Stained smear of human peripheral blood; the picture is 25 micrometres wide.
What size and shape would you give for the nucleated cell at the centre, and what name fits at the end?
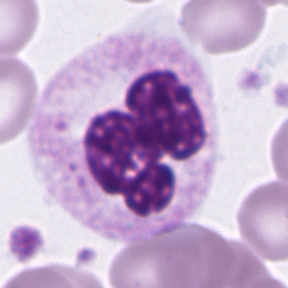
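Measured nucleus: about 13 by 10 micrometres. Chromatin dark purple, coarsely clumped. Outline round, smooth. Cytoplasm plentiful, pale pinkish-lilac, evenly scattered with fine pinkish-violet granules. Verdict: segmented neutrophil.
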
